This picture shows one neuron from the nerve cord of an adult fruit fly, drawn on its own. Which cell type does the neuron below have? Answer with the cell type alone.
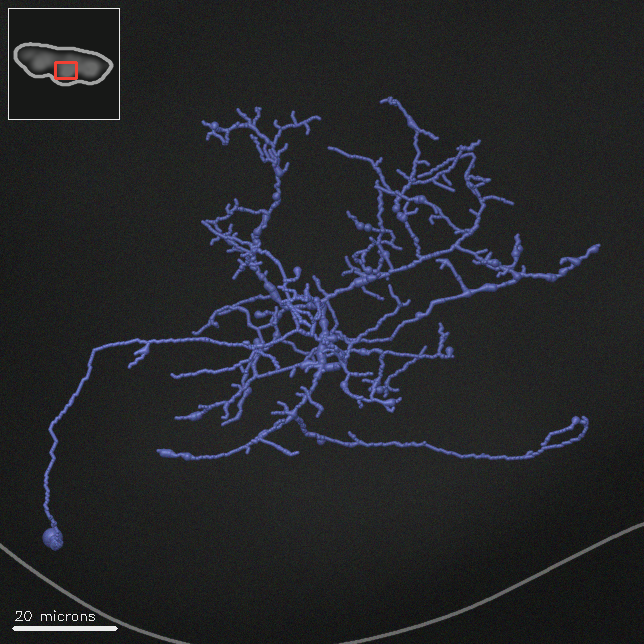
IN20A.22A043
